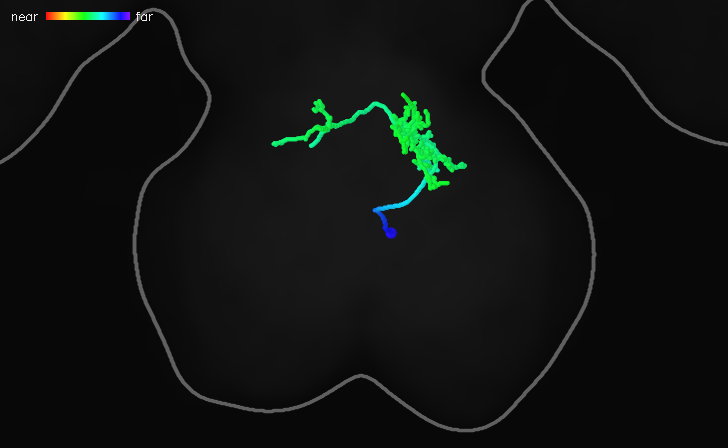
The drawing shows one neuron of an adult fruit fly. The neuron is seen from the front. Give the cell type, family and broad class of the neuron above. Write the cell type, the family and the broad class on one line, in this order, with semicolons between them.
IN06A078; hemilineage 06A; nerve-cord intrinsic neuron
